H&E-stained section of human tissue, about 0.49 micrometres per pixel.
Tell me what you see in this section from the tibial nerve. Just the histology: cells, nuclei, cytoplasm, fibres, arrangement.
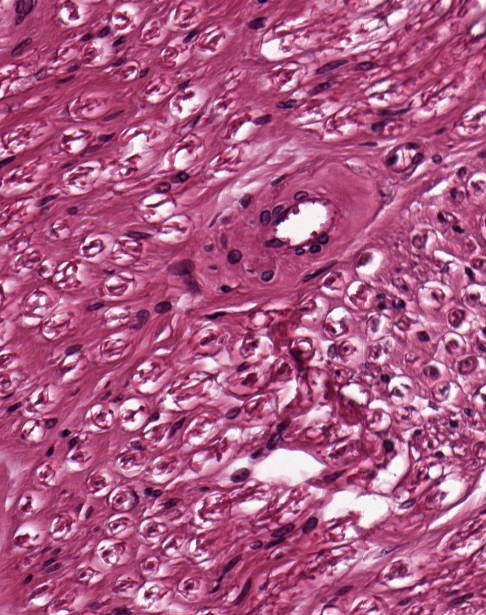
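Whole field: cells in clear lacunae set in an eosinophilic matrix. Matrix between lacunae stains pink, not blue-grey. Upper centre: a small round vessel, lumen empty. No fat cells.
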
